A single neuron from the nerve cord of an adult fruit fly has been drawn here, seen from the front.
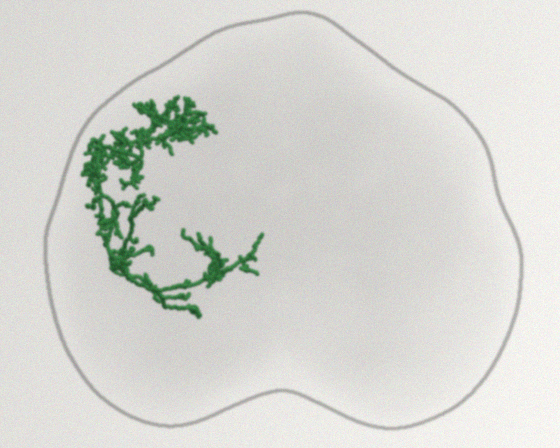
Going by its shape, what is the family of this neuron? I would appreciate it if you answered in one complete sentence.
Under the family hemilineage 13A is grouped this neuron.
